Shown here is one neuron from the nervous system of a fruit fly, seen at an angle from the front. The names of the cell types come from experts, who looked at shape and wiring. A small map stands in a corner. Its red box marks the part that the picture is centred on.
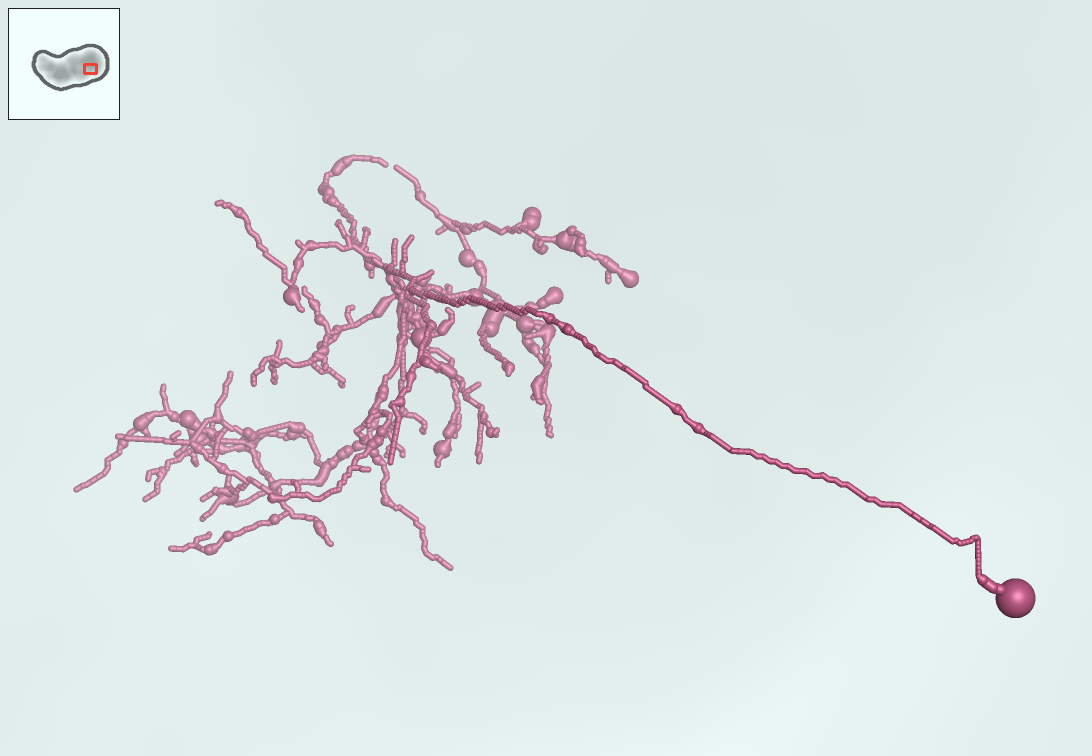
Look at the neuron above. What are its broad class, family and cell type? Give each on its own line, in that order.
central-brain intrinsic neuron
hemilineage WEDa2
WED030_a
